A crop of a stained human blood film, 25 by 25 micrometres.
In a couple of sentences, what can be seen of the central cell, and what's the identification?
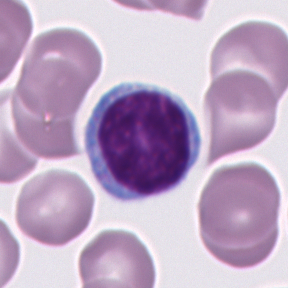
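The cell has a smooth, roughly round outline. Its chromatin is dark purple and densely clumped. No nucleoli are visible in the nucleus, and the cytoplasm contains no visible granules. It is a typical lymphocyte.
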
